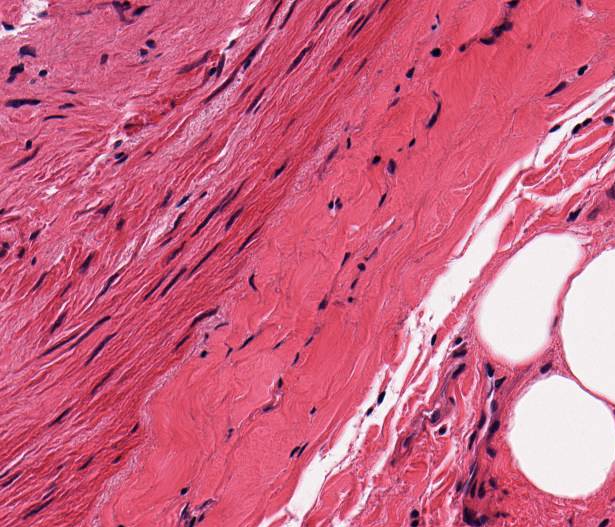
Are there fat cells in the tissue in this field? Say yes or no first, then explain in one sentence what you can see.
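Yes. Three adipocytes with clear, empty-looking cytoplasm lie at the lower right edge of the field.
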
